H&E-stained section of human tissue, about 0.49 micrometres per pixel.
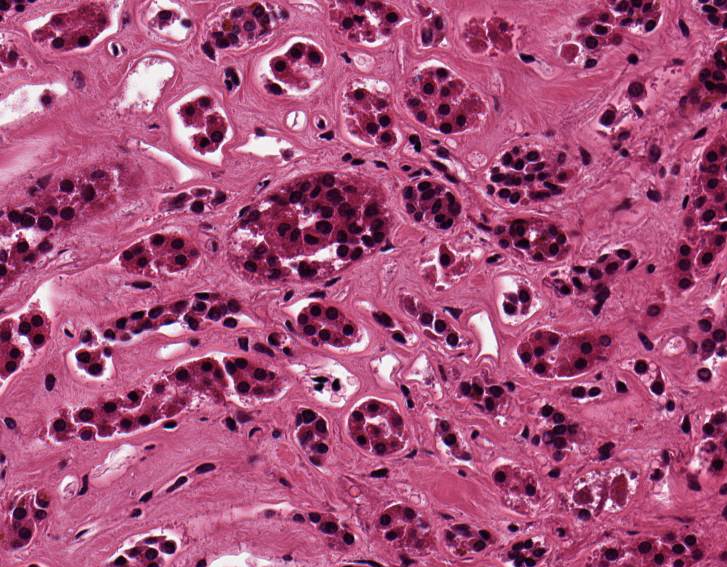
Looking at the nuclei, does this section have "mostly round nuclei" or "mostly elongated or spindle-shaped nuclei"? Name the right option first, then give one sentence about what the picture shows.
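Mostly round nuclei. The epithelial cell nuclei are round, dark and fairly uniform in size.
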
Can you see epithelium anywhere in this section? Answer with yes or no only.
Yes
